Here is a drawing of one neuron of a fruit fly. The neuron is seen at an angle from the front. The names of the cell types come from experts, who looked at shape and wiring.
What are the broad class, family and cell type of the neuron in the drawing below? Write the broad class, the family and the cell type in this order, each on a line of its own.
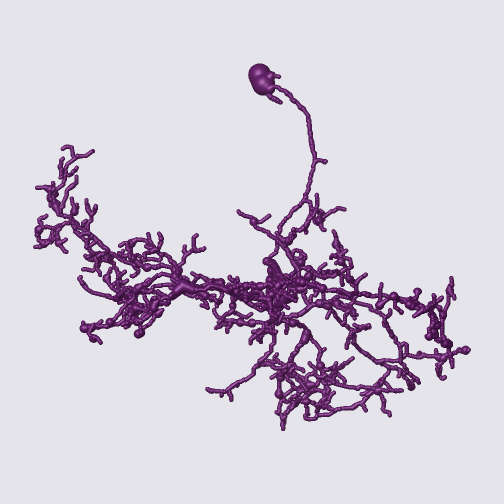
central-brain intrinsic neuron
hemilineage VLPd&p1_posterior
SMP245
